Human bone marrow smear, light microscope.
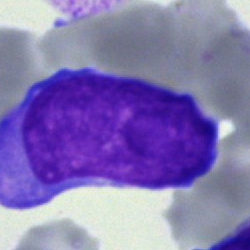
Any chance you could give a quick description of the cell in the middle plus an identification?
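Notice first how the cell stretches from side to side, its outline irregular. The nucleus takes up most of it, leaving only a scant rim of cytoplasm, and that rim is deep blue. You will not find any vacuoles in it. This cell is a blast.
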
